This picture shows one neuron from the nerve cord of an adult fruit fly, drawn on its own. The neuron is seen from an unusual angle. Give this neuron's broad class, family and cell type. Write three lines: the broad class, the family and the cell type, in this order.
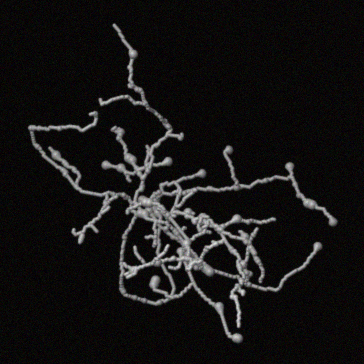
nerve-cord intrinsic neuron
hemilineage 01B
IN01B085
